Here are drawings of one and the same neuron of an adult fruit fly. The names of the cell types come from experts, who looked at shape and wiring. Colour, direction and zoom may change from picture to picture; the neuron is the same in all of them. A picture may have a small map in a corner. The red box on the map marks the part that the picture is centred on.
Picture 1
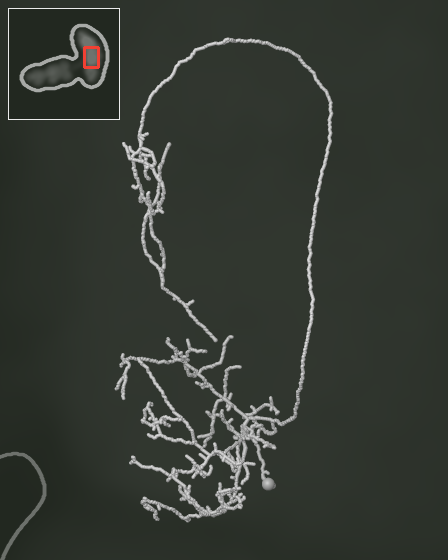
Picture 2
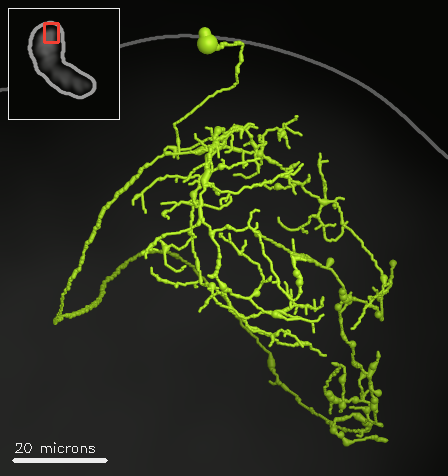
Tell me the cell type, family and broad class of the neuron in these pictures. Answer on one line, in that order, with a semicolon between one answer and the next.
LHAD1b3; hemilineage LHl2_dorsal; central-brain intrinsic neuron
